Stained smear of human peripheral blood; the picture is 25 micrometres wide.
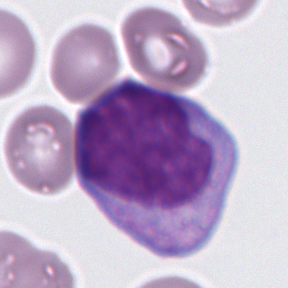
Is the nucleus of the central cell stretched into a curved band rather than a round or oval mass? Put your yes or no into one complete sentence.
No, there is a compact round or oval nucleus rather than a bent band.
